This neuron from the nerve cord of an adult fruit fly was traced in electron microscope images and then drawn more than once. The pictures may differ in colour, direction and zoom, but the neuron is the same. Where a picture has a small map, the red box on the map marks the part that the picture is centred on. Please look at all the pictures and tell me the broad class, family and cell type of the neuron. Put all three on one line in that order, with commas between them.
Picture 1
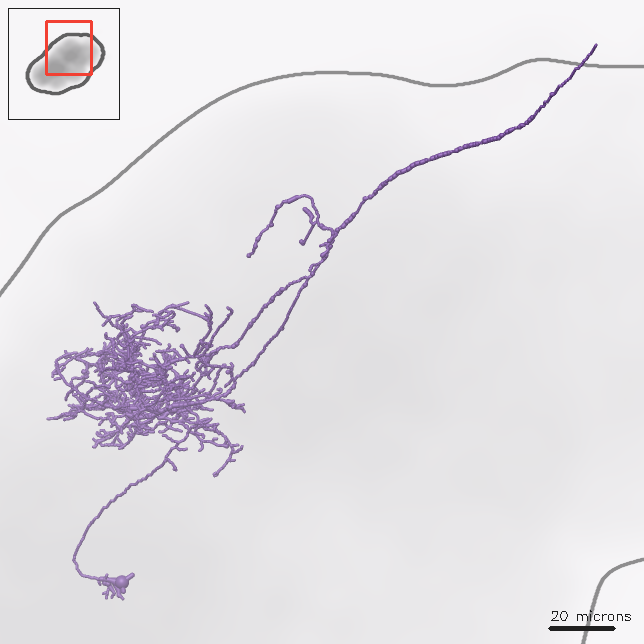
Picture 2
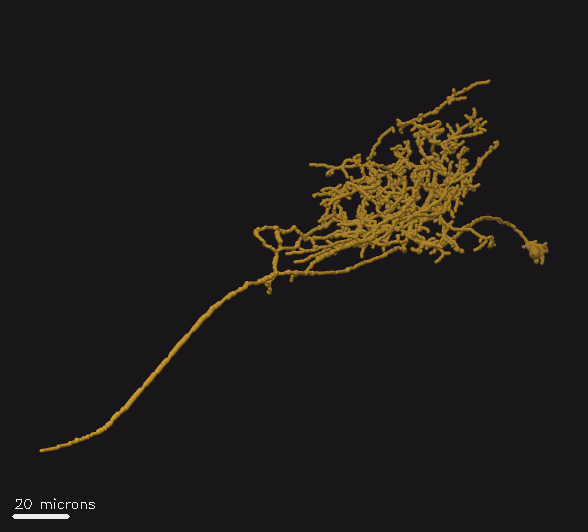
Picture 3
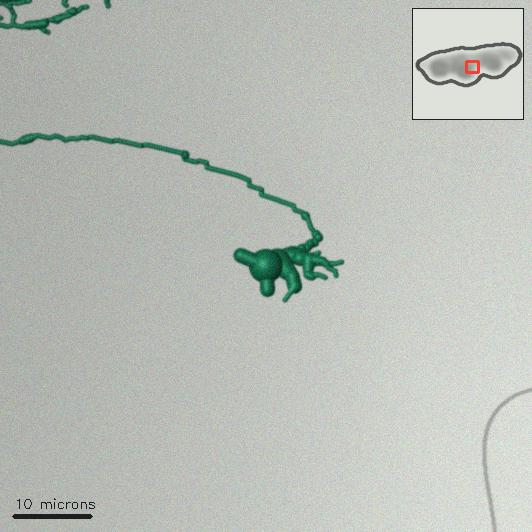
ascending neuron, hemilineage 03B, AN03B039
